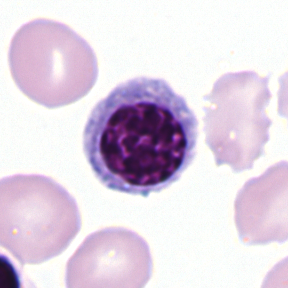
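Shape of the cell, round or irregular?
Roughly round.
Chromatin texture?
Coarse, clumped into dark purple masses.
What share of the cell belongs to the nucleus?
Most of it, leaving a rim of pale greyish-blue cytoplasm all the way around.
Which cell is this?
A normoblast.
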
